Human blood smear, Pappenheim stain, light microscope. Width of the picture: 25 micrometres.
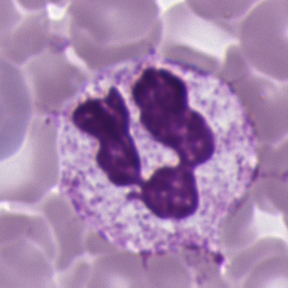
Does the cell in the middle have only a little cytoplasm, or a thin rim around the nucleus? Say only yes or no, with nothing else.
No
